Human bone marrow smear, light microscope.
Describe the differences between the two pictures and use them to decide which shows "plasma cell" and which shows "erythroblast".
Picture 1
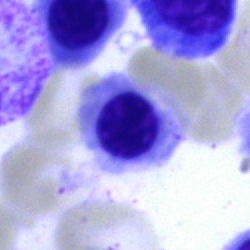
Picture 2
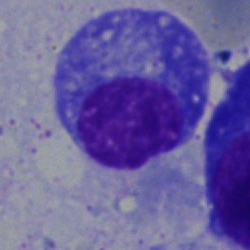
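You'll find the erythroblast in picture 1 and the plasma cell in picture 2. The biggest difference is the cytoplasm: the erythroblast has a moderate rim of pale blue around its nucleus, while the plasma cell's is abundant and deep blue, with many small clear vacuoles.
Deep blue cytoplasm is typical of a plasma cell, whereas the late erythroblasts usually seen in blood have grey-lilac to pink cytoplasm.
Neither one shows any granules. The outlines differ too: the erythroblast's is slightly irregular with a few angular corners, the plasma cell's round and smooth. No nucleolus shows in the erythroblast's nucleus. And for neighbours, a pale grey red cell touches the erythroblast at its upper right, while another deep blue nucleated cell sits close to the plasma cell's right side.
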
